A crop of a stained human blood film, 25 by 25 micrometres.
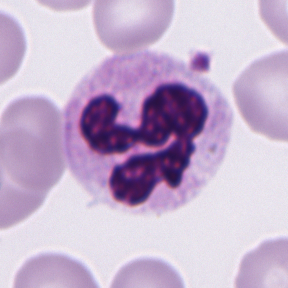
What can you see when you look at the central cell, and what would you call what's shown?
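Outline round, smooth. Chromatin dark purple, coarsely clumped. Cytoplasm pale pinkish-lilac, filled with fine, faint lilac granules. Cell about 15 micrometres across; nucleus about 40% of cell area. Segmented neutrophil.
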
